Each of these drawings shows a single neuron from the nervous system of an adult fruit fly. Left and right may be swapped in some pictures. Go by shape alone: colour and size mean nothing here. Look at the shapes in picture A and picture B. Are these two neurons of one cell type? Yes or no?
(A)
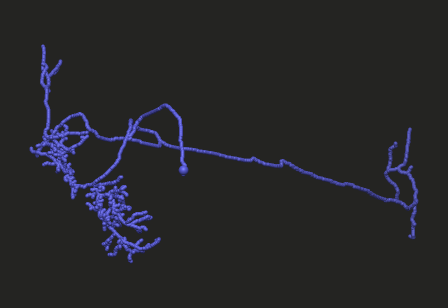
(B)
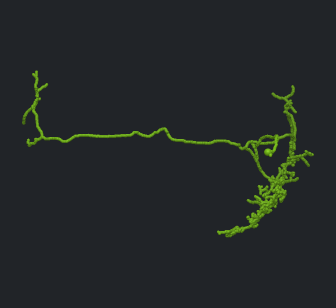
yes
